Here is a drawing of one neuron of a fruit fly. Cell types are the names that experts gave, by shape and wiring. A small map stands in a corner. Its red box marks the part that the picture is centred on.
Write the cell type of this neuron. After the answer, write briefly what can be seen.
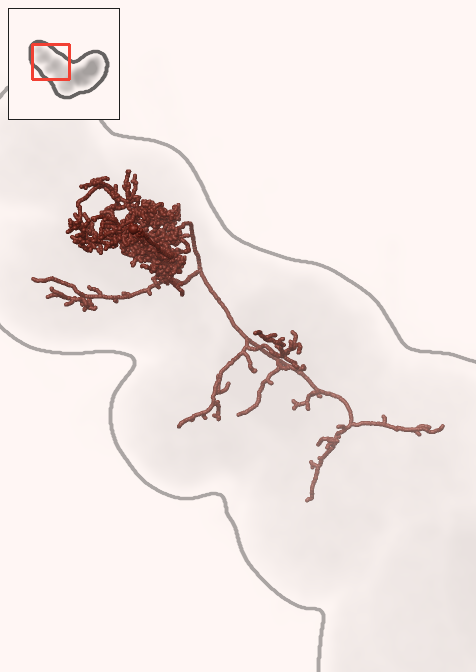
Its cell type is IN07B007. Its broad class is nerve-cord intrinsic neuron. The picture shows dozens of branch ends. In this view it is about as wide as it is tall.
